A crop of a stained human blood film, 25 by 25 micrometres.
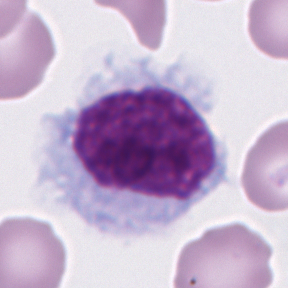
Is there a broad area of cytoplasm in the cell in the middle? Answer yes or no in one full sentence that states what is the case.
Yes, abundant cytoplasm encircles the nucleus of the cell.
